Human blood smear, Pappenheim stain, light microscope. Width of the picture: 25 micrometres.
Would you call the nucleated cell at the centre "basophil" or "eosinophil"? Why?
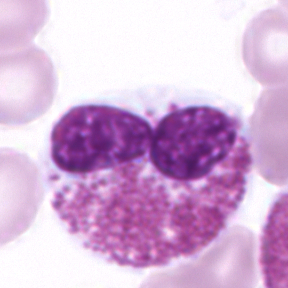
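Eosinophil, not basophil. The nucleus is divided into two lobes, and both can be seen lying side by side across the upper part of the cell.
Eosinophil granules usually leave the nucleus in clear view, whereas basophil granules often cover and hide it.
The cytoplasm is densely packed with coarse, round, reddish-pink granules. The cell measures about 17 micrometres across.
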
